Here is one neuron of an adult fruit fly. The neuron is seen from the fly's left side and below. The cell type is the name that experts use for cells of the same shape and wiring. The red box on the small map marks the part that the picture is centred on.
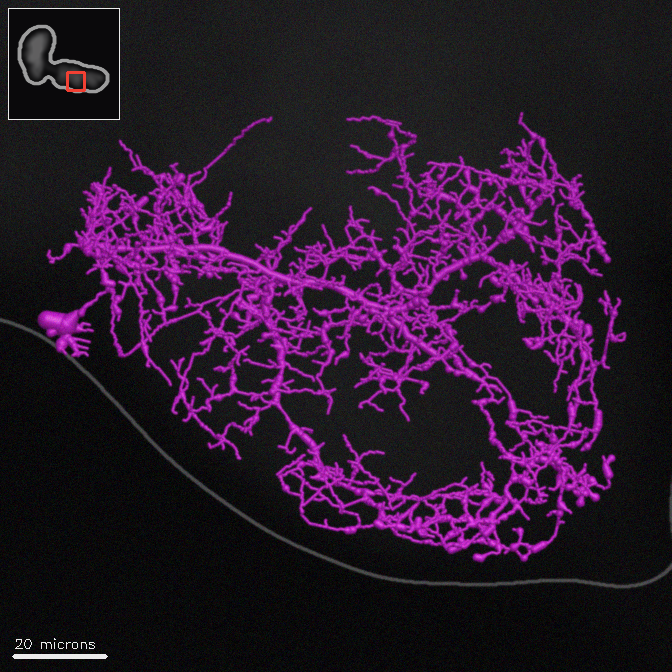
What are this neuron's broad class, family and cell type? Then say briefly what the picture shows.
Its broad class is nerve-cord intrinsic neuron. Its family is hemilineage 16B. The cell type is IN16B020. The cell body is on the left of the picture. By the scale bar it is about 130 microns wide in this view. More than a hundred branch ends can be seen.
